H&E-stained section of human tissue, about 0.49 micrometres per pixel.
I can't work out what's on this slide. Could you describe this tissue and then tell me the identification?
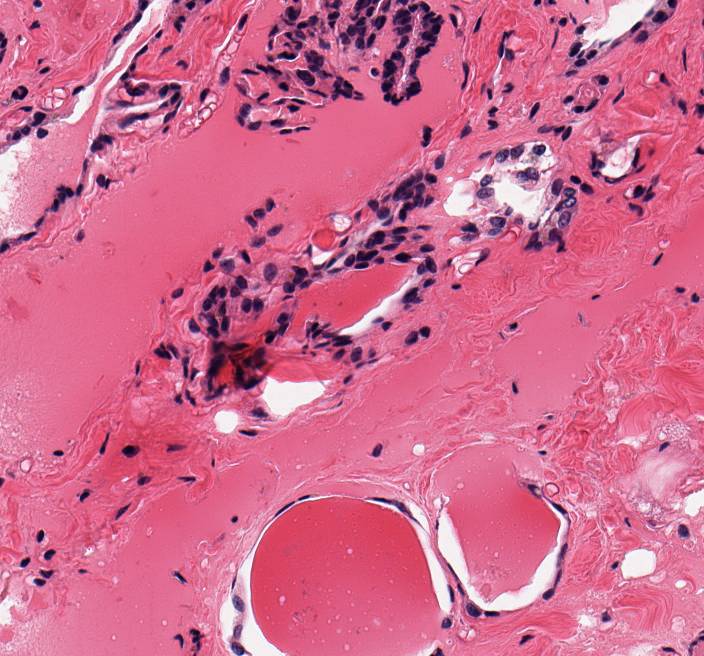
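At the bottom centre you've got two rounded spaces full of homogeneous pink material, lined by flattened cells. White crescent-shaped gaps separate that pink content from the walls. Top centre has a cluster of crowded cells with dark nuclei. Between the cellular areas run wavy pink collagen fibres with scattered thin spindle-shaped nuclei. That's thyroid.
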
